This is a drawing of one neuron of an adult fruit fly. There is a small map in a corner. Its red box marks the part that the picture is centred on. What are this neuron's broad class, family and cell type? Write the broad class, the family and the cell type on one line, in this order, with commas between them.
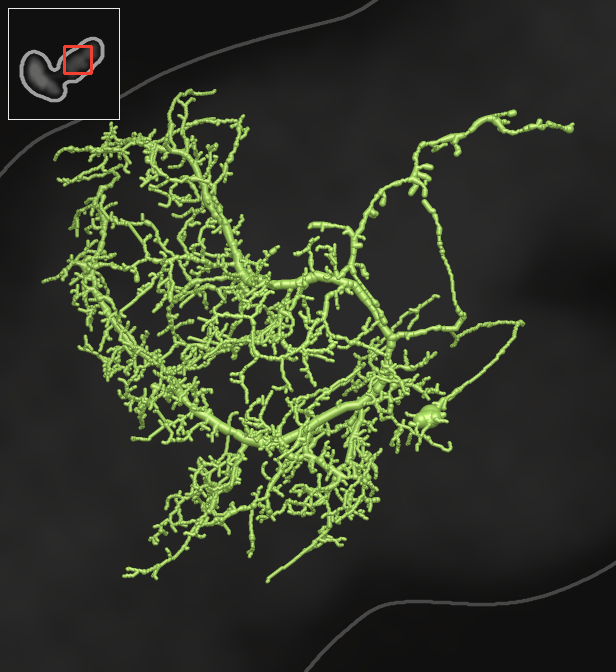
nerve-cord intrinsic neuron, hemilineage 19B, IN19B008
